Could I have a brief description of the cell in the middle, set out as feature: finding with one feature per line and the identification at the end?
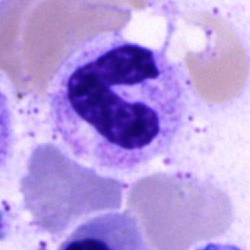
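Outline: round and smooth
Nucleus: bent into a C shape, opening to the right
Nucleoli: not visible
Granules: fine, pinkish-purple, scattered through the cytoplasm
Identity: band neutrophil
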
